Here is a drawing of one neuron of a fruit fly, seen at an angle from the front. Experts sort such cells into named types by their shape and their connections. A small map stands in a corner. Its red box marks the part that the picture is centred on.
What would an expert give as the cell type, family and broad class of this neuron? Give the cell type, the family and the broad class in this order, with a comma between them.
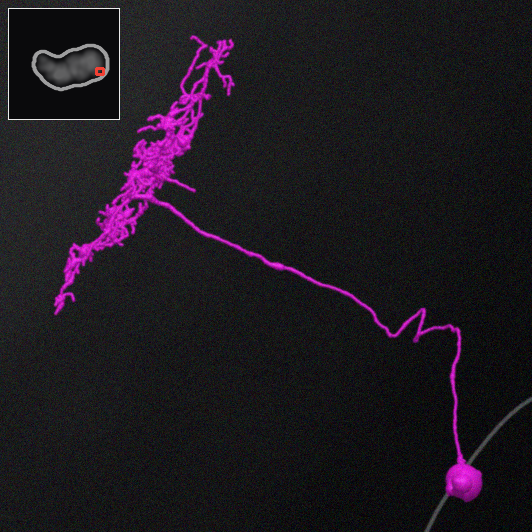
Dm8b, Dm, optic-lobe intrinsic neuron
